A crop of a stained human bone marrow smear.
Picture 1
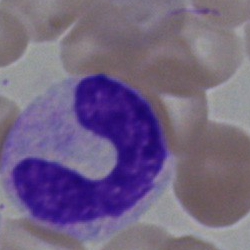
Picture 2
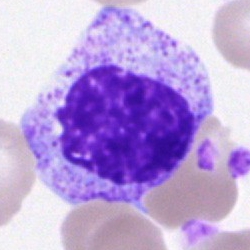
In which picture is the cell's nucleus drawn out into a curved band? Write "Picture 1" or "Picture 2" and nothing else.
Picture 1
